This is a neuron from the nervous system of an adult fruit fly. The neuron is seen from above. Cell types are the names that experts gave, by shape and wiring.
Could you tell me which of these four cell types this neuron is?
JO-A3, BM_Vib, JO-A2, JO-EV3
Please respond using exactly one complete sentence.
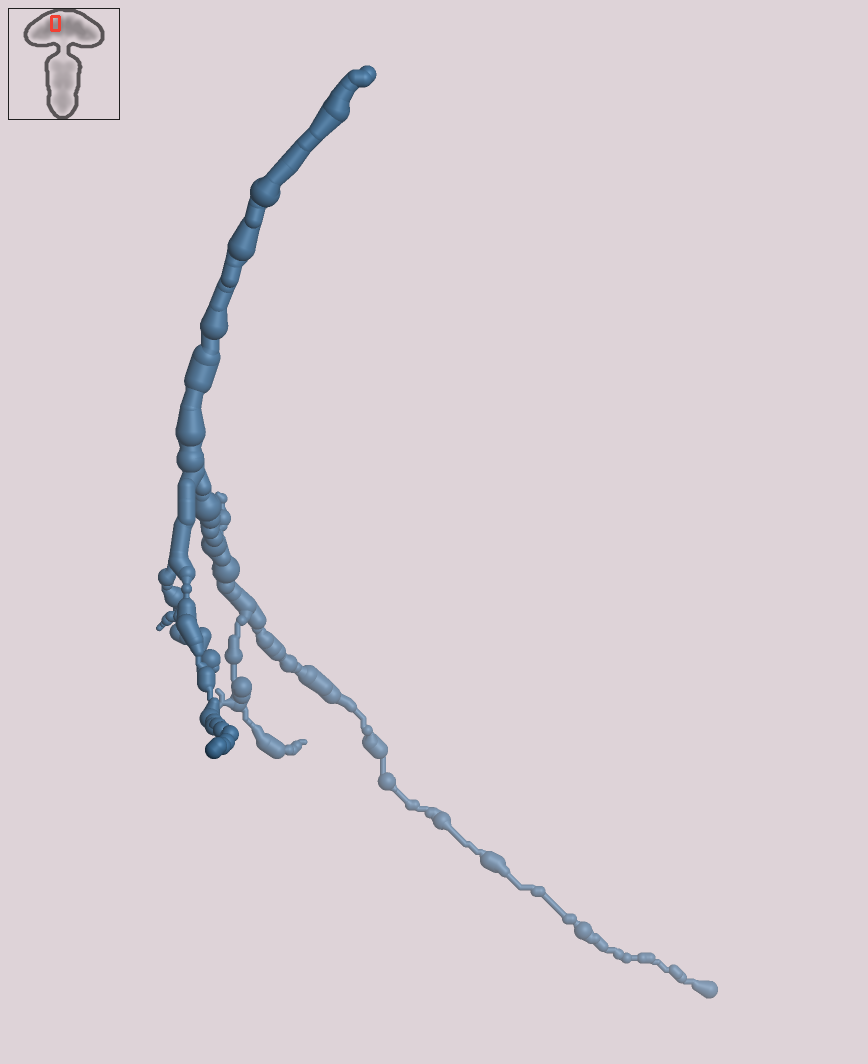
It is JO-A2 that this neuron is, by cell type.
